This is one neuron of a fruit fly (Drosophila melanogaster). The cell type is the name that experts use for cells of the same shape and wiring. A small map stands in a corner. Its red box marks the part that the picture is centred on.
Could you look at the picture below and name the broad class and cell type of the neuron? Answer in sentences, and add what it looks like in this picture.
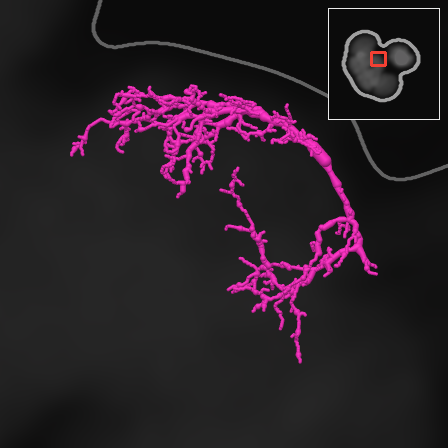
This is a motor neuron of the brain. Its cell type is MN6. Dozens of branch ends can be seen. As drawn here it is about as wide as it is tall.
